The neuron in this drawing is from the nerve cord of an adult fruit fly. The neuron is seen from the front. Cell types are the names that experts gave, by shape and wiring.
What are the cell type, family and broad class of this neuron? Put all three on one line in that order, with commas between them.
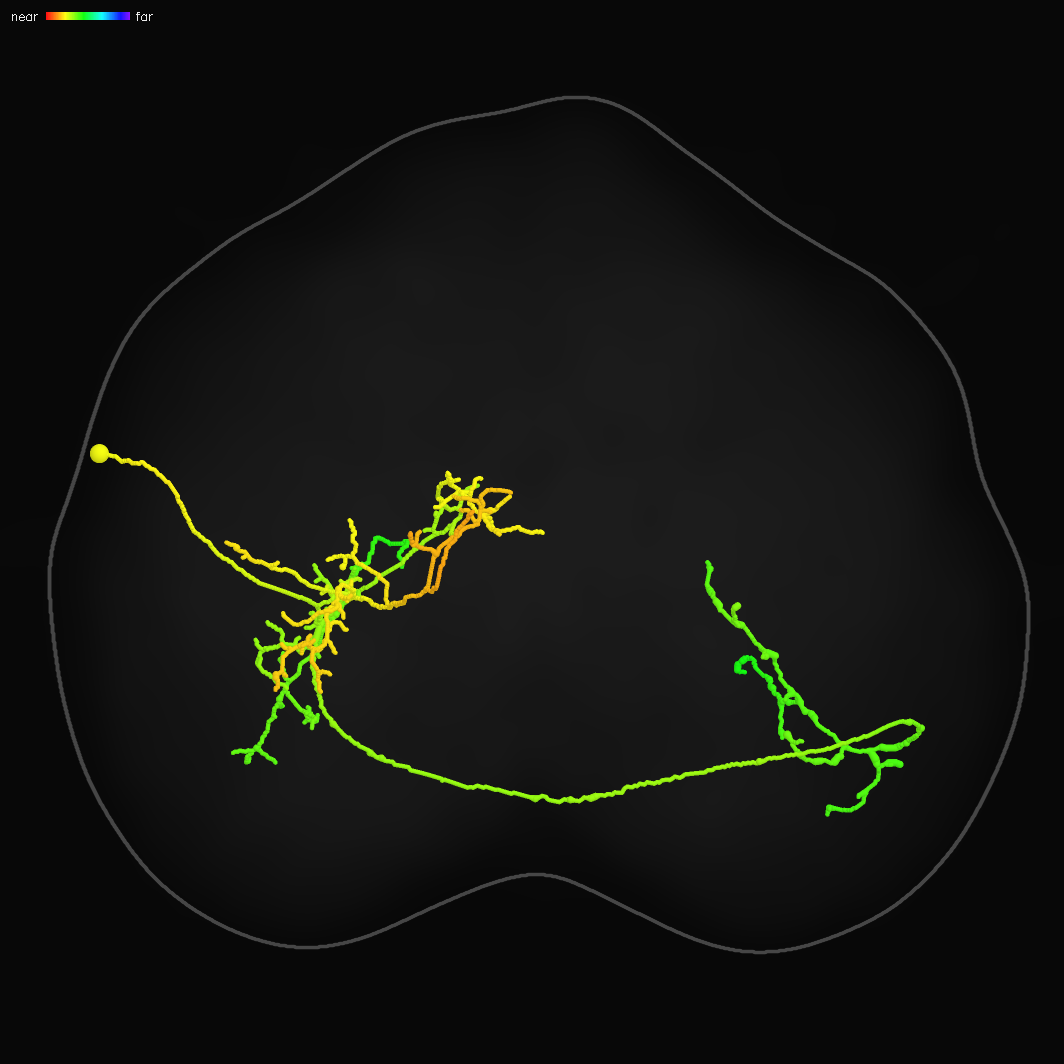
IN01A054, hemilineage 01A, nerve-cord intrinsic neuron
